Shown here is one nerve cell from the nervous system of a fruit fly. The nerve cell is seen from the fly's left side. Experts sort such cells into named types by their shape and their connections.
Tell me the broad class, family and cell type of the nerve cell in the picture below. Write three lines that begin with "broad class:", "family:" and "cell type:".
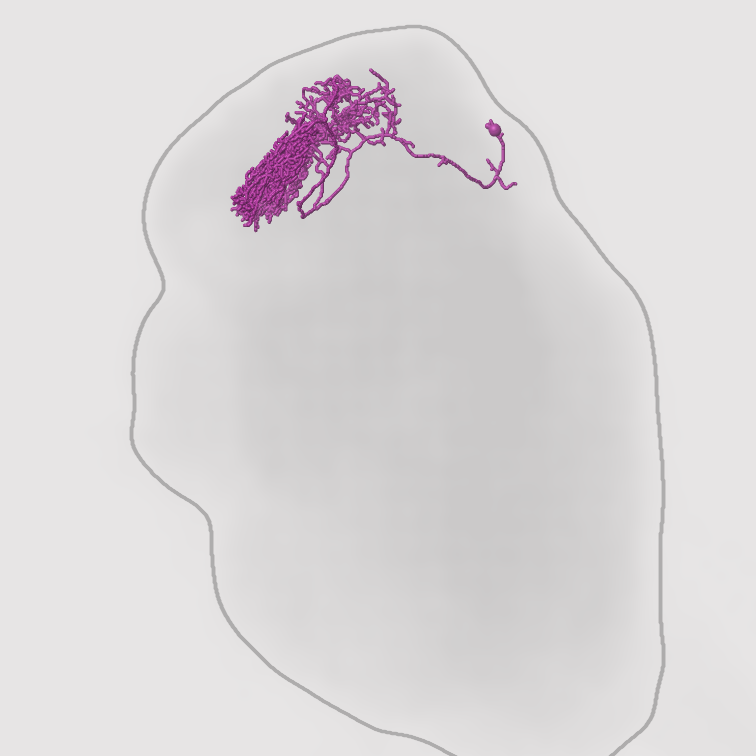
broad class: central-brain intrinsic neuron
family: class DAN
cell type: PPL105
